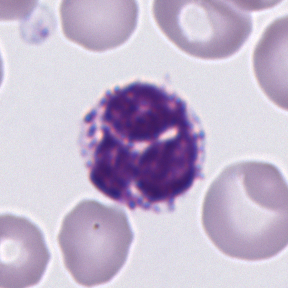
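Basophil, the cell in the middle. Notice the roughly round shape and the bumpy, beaded edge, where single dark granules stud the rim all the way around. Pale clefts split the dark nuclear mass into several lobes, and no nucleoli can be seen.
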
